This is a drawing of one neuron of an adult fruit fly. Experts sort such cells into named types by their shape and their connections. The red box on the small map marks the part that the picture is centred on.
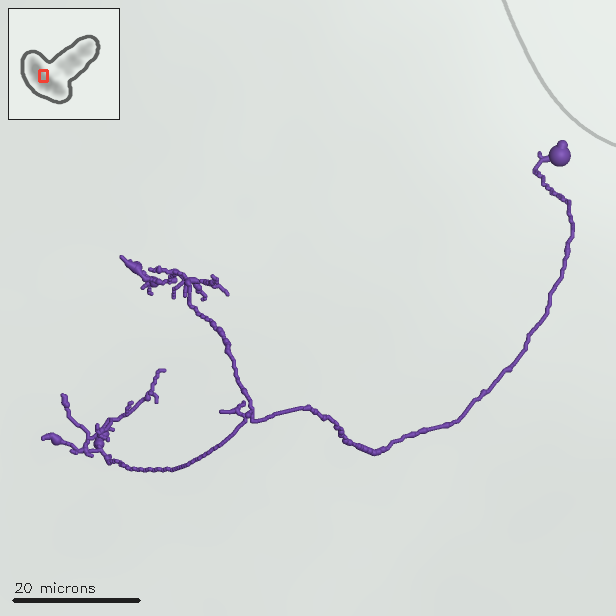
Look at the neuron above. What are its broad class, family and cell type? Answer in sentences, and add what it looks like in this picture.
This is a central-brain intrinsic neuron. Its family is called class CX. It is of cell type vDeltaM. The cell body can be seen at the upper right of the picture. From left to right in the picture it spans about 85 microns.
